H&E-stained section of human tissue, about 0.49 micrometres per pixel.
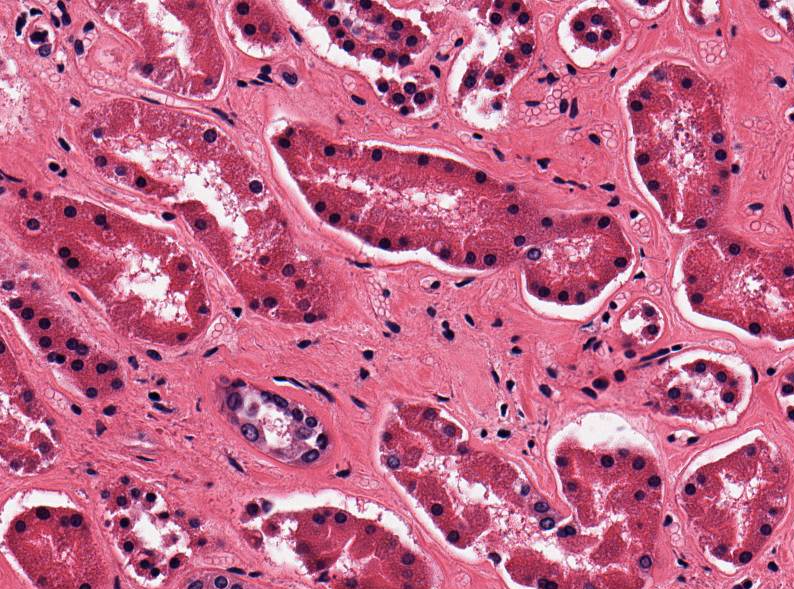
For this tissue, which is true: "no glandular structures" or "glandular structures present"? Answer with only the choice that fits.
Glandular structures present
